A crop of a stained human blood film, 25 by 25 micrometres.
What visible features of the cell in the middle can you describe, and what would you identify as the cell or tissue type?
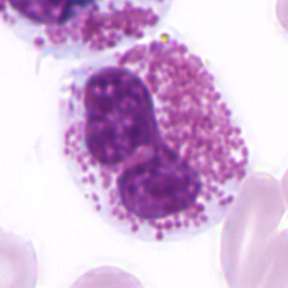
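Here the cell has a smooth oval outline. Its cytoplasm is packed with many reddish-pink granules, coarse, round and fairly uniform in size. No nucleoli are visible in either lobe of the nucleus. You are looking at an eosinophil.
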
